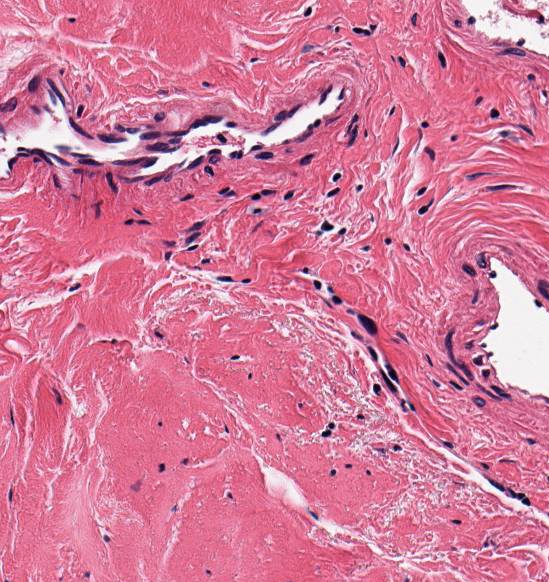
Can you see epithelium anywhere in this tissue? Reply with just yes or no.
No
